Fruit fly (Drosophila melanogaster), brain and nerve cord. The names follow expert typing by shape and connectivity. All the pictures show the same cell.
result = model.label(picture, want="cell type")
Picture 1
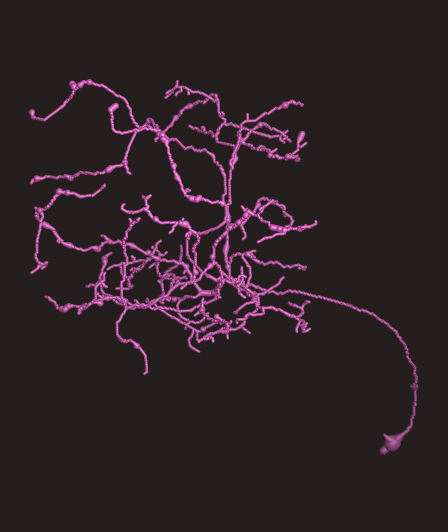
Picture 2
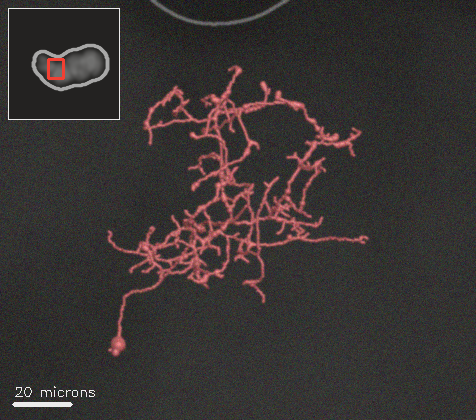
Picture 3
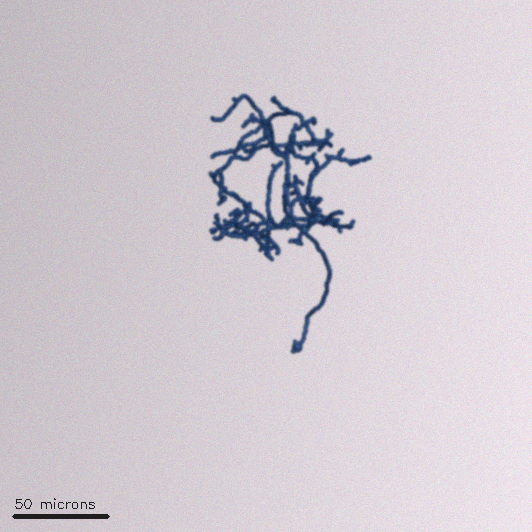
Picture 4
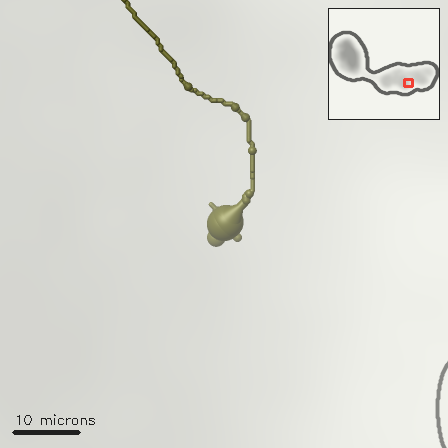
IN12A057_b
